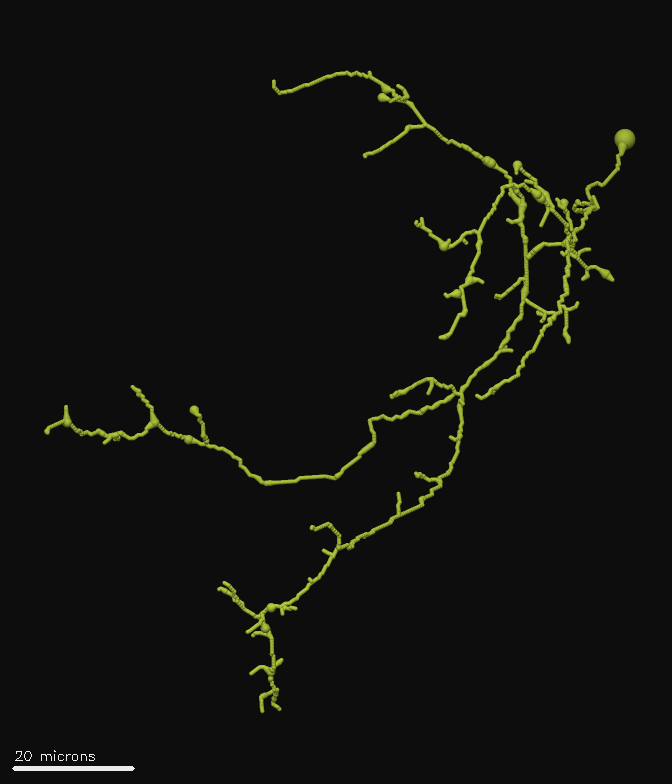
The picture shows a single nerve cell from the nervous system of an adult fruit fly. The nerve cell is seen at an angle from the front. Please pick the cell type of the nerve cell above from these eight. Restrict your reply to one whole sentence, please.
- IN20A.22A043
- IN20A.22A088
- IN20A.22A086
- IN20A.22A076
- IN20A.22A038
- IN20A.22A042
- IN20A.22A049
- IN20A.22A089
The single nerve cell here is of type IN20A.22A088.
